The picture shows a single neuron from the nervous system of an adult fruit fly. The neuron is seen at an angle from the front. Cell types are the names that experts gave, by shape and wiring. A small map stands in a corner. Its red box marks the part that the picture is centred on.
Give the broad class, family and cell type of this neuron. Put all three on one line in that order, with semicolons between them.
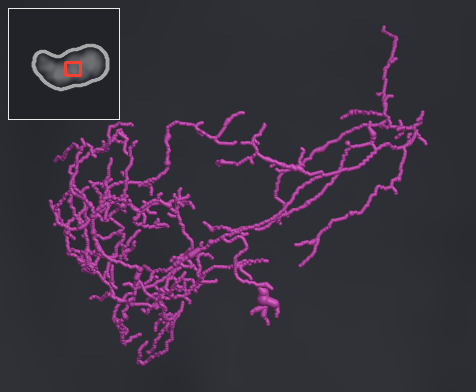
central-brain intrinsic neuron; hemilineage VLPa1_lateral; AVLP293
